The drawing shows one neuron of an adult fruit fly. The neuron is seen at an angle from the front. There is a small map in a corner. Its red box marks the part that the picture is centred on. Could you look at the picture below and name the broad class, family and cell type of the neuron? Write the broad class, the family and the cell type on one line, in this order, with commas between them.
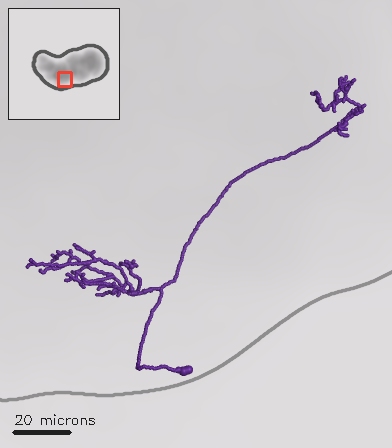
optic-lobe intrinsic neuron, Tm, Tm33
